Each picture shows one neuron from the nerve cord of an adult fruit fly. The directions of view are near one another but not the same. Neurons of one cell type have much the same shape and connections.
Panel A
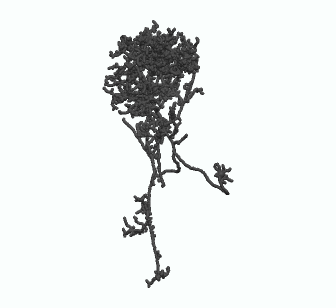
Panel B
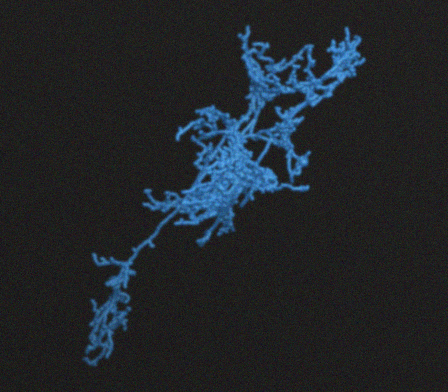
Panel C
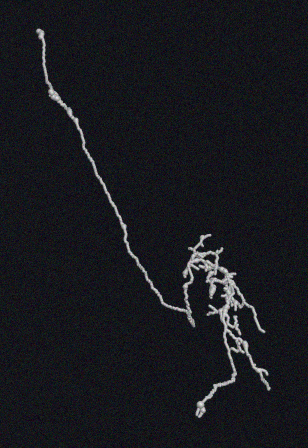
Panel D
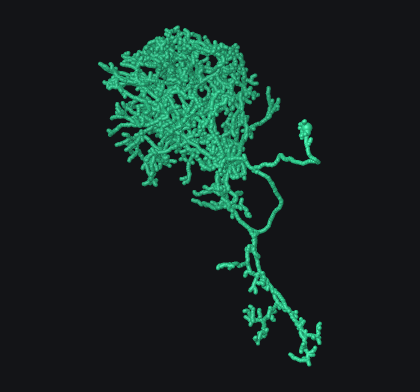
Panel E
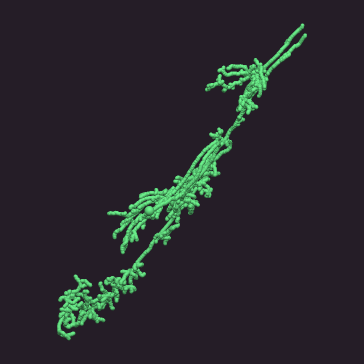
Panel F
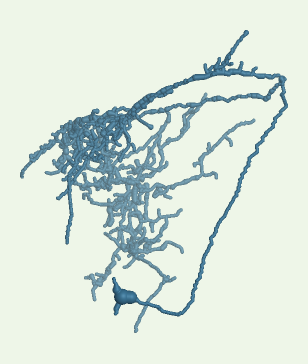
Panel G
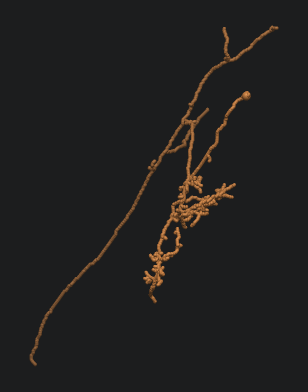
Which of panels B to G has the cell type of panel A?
D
